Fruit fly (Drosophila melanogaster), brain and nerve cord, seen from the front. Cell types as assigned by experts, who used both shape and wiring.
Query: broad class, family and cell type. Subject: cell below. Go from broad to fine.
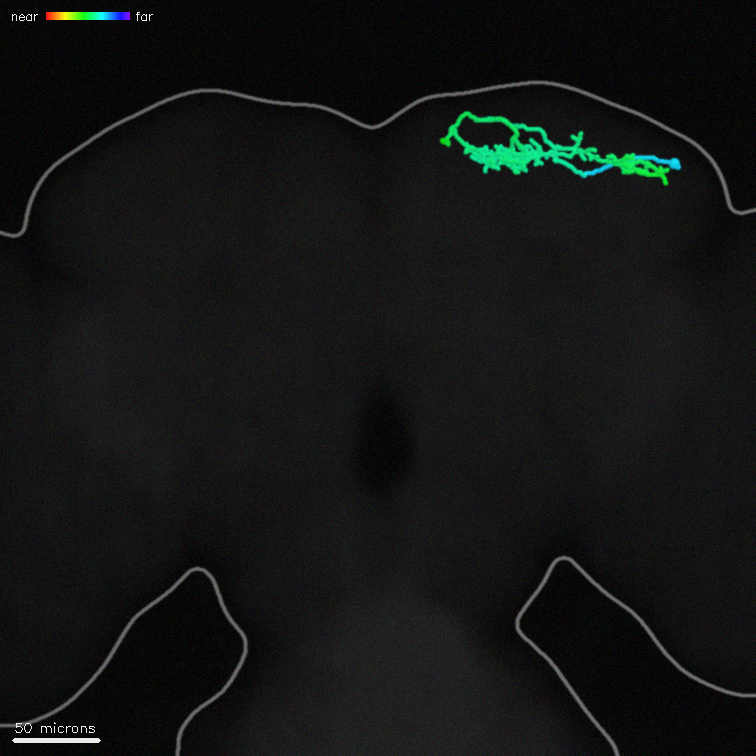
central-brain intrinsic neuron; hemilineage SLPpl1; CB2003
